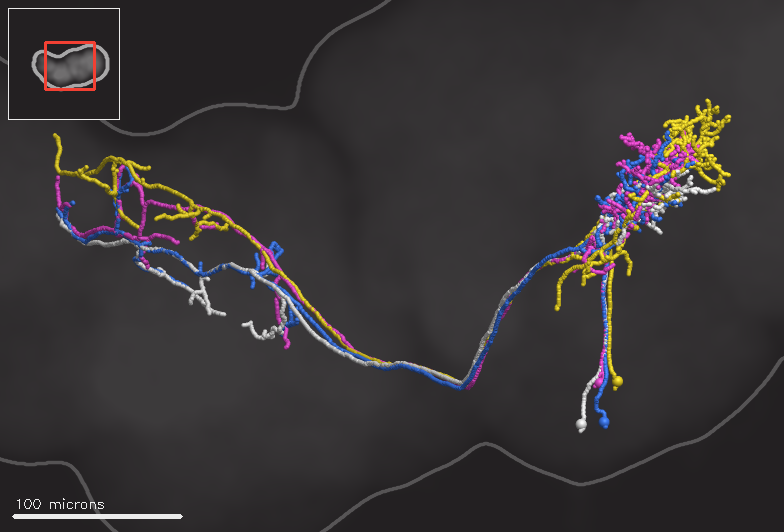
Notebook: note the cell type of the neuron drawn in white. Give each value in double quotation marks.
"DNg01_d"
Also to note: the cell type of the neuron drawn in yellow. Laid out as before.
"DNg82"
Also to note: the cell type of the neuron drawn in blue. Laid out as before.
"DNg01_a"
